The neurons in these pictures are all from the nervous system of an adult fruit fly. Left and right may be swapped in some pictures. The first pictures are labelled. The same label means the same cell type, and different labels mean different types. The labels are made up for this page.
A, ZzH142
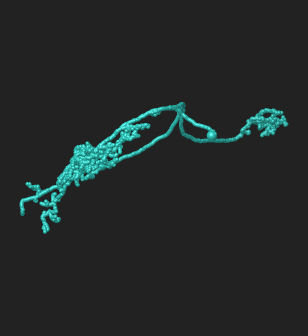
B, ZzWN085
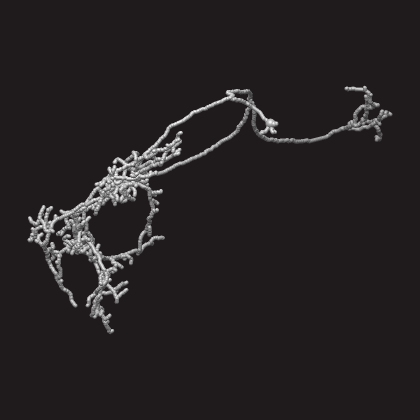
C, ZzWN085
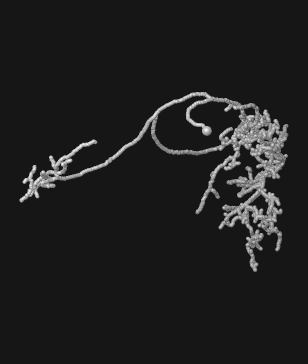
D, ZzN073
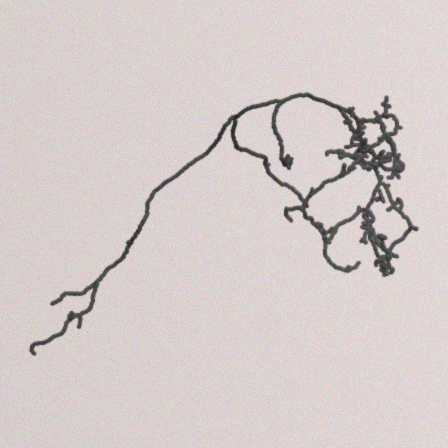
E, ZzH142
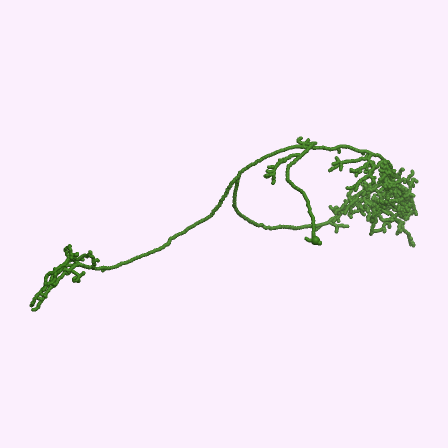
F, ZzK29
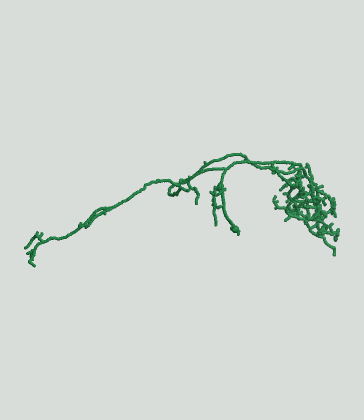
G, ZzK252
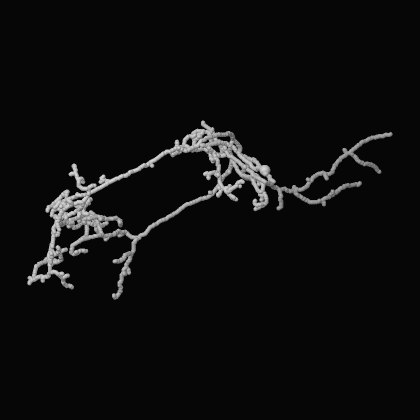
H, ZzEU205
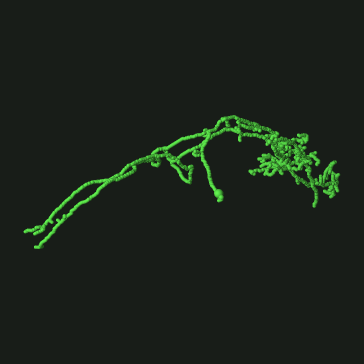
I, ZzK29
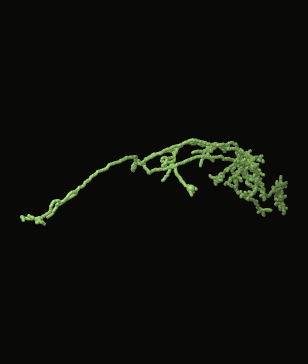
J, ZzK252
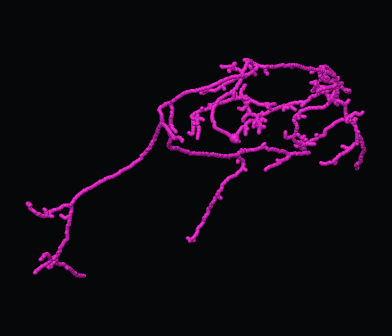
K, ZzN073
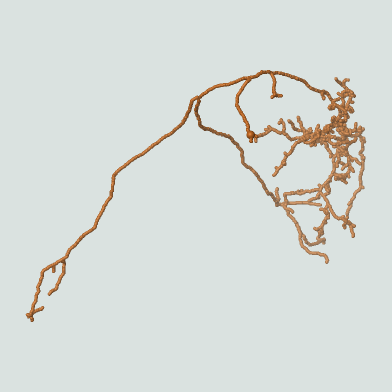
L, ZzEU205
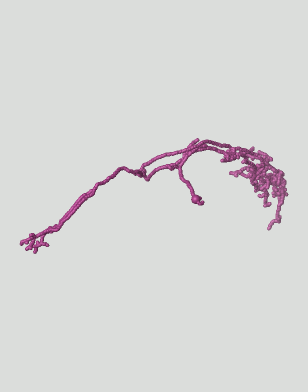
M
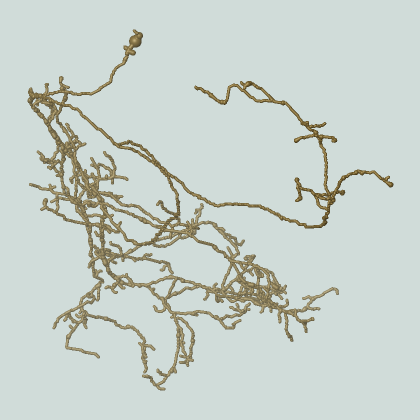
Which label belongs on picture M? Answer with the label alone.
ZzWN085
